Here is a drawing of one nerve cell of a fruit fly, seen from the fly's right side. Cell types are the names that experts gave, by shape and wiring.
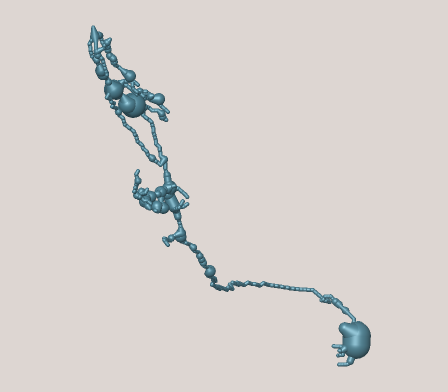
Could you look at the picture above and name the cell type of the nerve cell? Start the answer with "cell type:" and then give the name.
cell type: Lai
